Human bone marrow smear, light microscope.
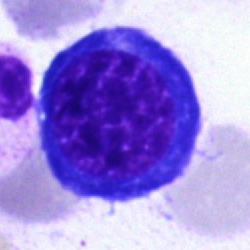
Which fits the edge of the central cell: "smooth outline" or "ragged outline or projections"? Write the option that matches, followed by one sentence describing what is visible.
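Smooth outline. The cell outline is round and smooth.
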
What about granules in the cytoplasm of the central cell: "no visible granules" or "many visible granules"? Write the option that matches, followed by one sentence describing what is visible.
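No visible granules. No granules are visible in the cytoplasm.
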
